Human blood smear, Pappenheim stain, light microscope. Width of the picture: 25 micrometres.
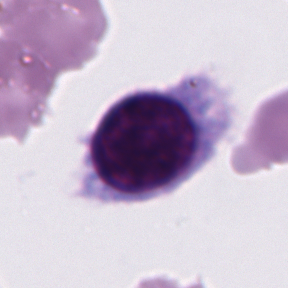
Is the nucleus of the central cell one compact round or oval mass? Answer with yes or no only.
Yes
